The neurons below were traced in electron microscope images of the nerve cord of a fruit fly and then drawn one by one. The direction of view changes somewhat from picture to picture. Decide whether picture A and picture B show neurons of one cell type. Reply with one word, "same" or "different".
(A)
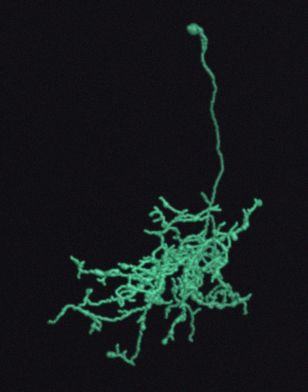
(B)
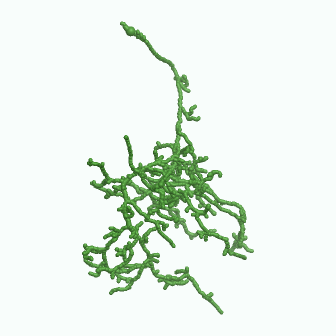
same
